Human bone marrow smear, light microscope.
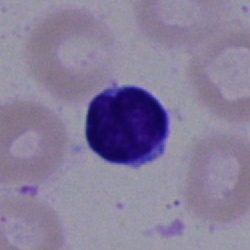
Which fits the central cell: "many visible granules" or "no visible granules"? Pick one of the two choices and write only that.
No visible granules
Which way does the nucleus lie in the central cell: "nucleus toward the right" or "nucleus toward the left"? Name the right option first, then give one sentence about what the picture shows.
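Nucleus toward the left. Cytoplasm shows only as a thin pale bluish rim, mostly at the lower right edge.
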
